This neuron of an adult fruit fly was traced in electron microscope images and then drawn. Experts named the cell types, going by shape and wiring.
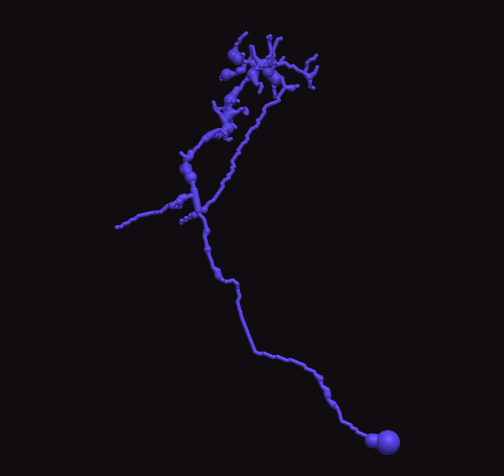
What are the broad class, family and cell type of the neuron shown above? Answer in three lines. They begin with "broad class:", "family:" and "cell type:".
broad class: optic-lobe intrinsic neuron
family: Mi
cell type: Mi15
